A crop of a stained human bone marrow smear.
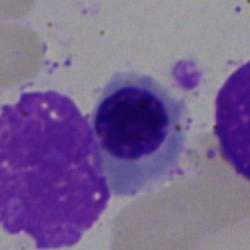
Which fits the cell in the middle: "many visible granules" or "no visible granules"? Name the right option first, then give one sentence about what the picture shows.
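No visible granules. No granules are seen in the cytoplasm.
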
